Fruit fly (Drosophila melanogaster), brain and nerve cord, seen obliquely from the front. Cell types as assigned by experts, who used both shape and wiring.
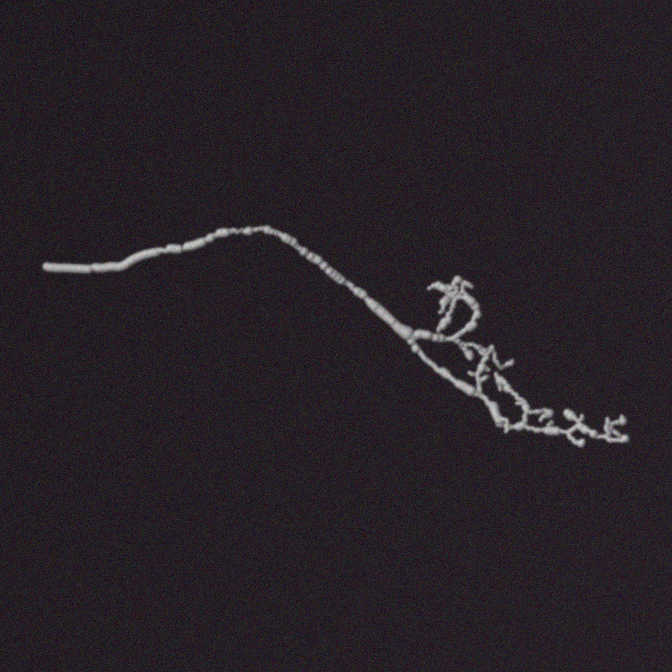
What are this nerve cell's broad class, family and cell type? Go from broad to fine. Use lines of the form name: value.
broad class: sensory neuron entering the nerve cord
family: class mechanosensory tactile
cell type: SNta04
